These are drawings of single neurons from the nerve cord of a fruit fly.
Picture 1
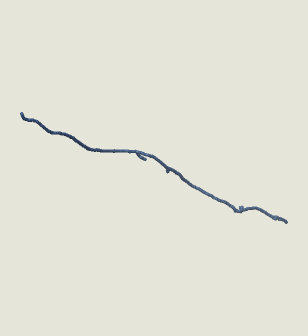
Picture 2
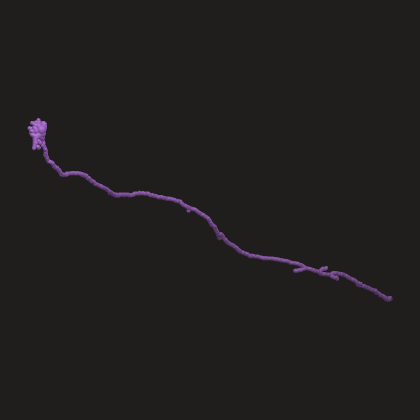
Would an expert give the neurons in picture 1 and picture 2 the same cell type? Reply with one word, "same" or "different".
same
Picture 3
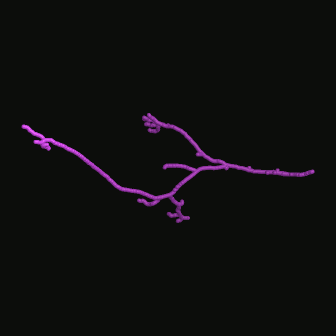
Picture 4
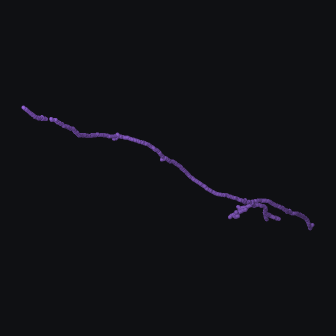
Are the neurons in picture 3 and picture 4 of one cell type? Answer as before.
different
